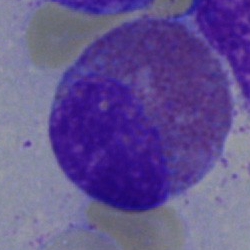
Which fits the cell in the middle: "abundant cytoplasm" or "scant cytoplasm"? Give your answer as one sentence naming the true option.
There is abundant cytoplasm around the nucleus of this cell.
